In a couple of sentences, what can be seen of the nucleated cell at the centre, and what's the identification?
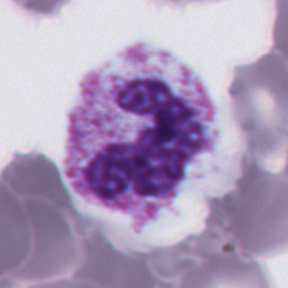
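Nucleus lobed, lobes joined by narrower parts. Chromatin dark purple, coarsely clumped. Cytoplasm crowded with reddish-pink granules; lower right edge pale and nearly granule-free. Cell: segmented neutrophil.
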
